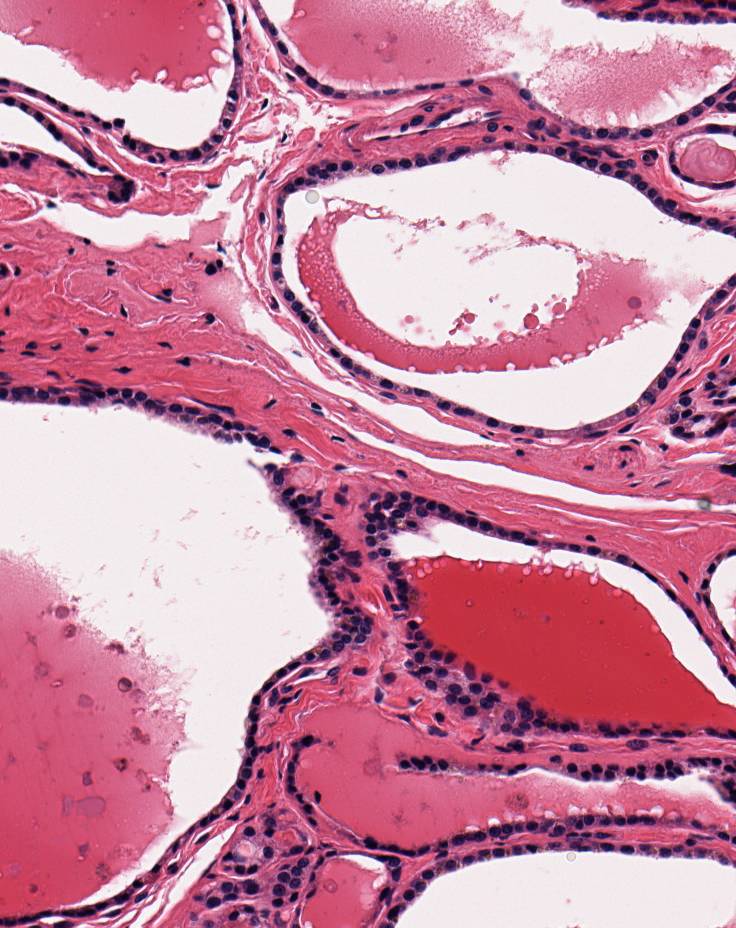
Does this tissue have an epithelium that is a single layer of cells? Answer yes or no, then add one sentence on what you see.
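Yes. Each follicle is lined by a single layer of flattened to low cuboidal epithelial cells.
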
